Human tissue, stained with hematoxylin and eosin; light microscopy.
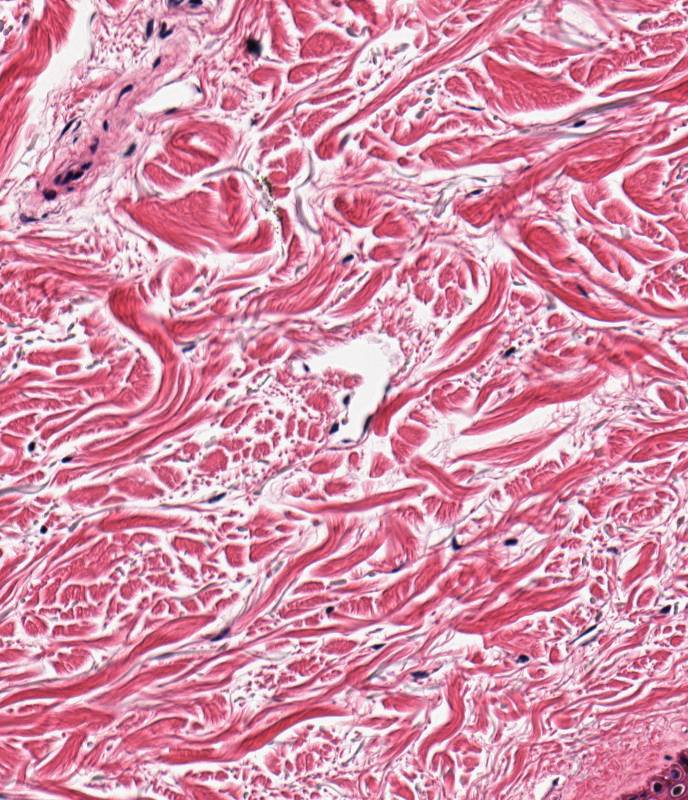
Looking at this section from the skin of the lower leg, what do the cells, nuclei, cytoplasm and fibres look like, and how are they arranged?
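Checking the fibres first: thick pink bundles fill almost the whole field and interlace in many directions. Many are cut lengthwise and appear as wavy bands; others, cut across, form irregular pink islands. Next, the nuclei: sparse, small and dark, lying singly between the bundles. Last, near the top left corner there is a small patch of paler, looser pink tissue holding a cluster of dark nuclei.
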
